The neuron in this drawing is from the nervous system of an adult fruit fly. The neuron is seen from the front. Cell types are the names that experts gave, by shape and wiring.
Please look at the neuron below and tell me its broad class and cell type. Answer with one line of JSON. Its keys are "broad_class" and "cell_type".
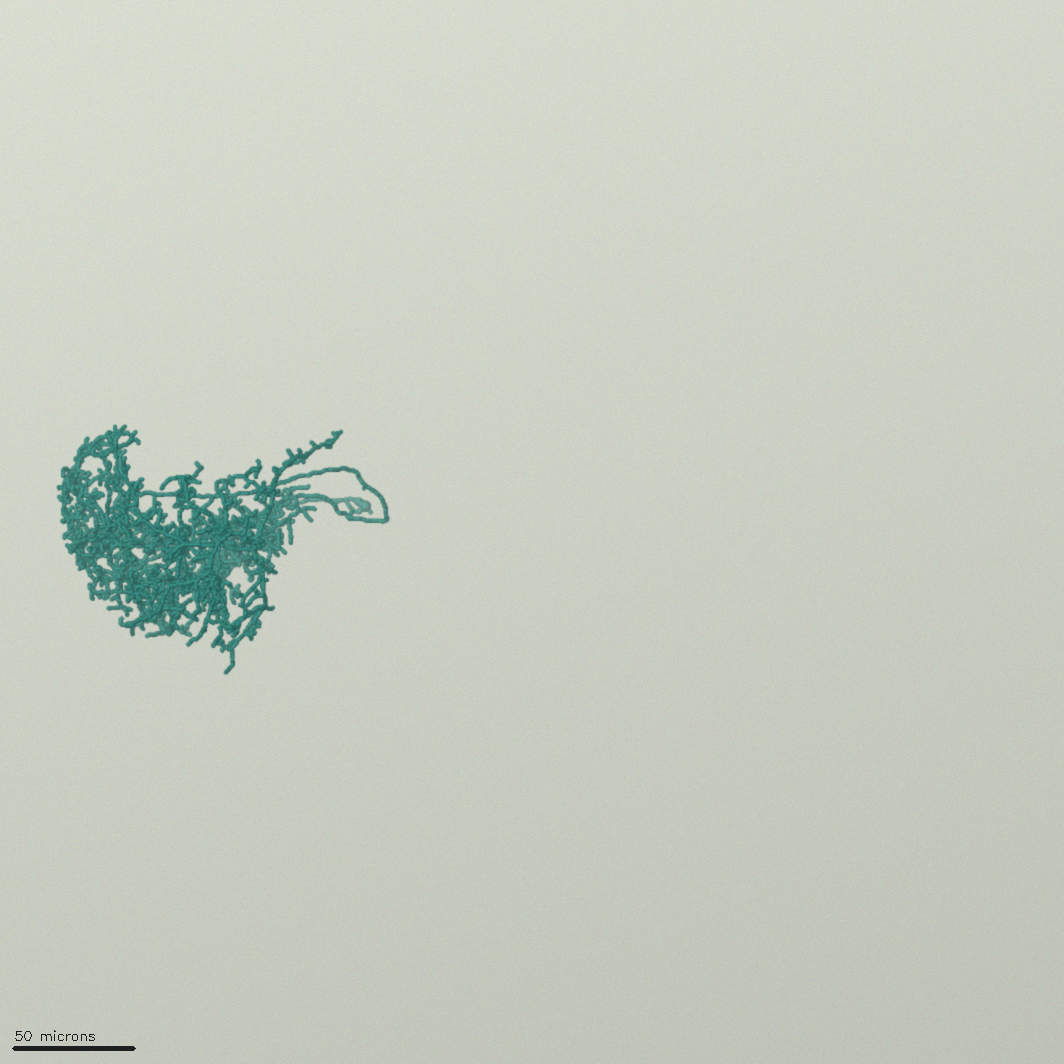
{"broad_class": "central-brain intrinsic neuron", "cell_type": "AVLP500"}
